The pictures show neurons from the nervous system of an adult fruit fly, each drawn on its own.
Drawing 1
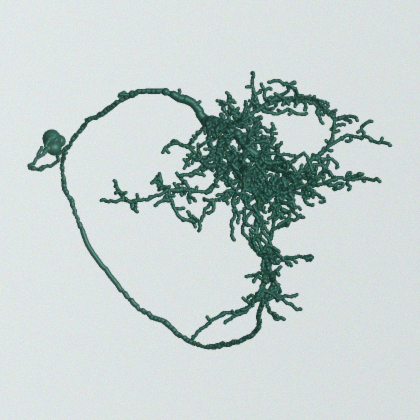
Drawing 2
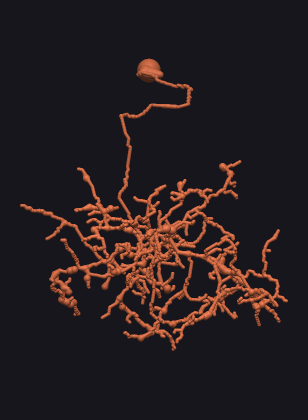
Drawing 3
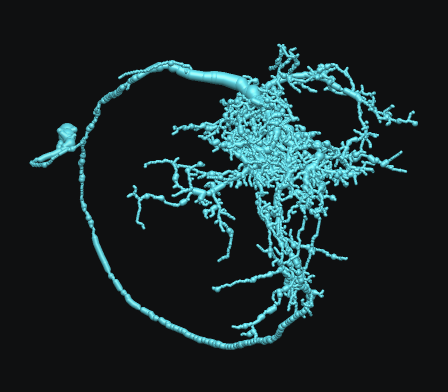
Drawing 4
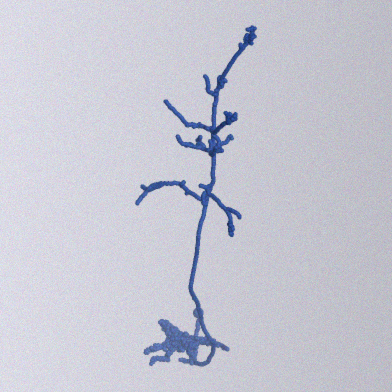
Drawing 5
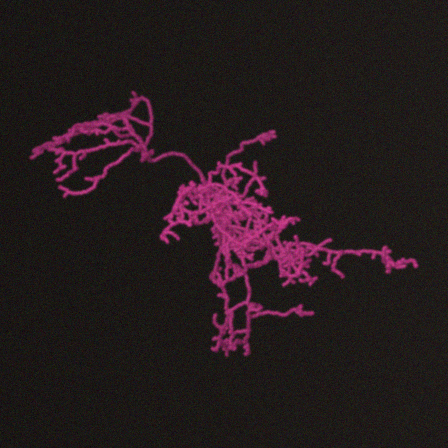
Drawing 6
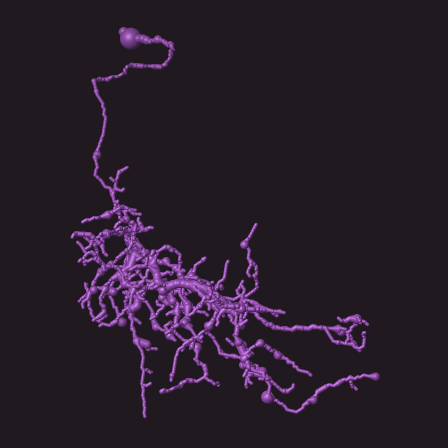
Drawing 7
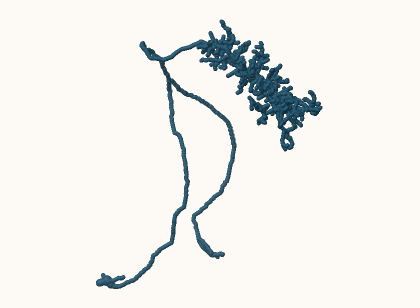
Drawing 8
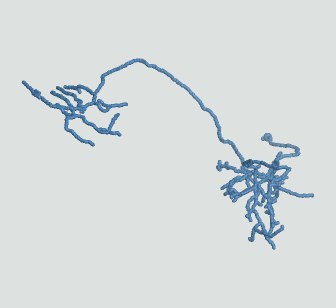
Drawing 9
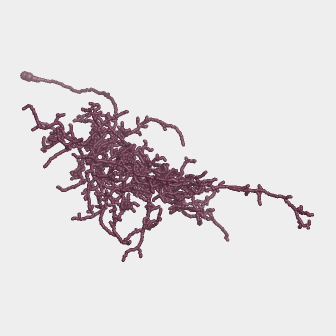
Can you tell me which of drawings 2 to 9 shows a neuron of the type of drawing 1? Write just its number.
3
